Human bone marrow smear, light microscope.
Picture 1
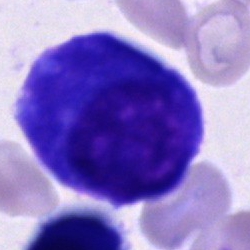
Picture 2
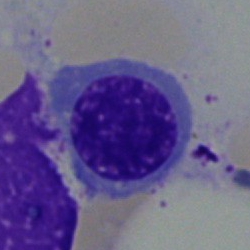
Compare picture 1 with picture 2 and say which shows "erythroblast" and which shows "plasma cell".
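Plasma cell in picture 1, erythroblast in picture 2. Plasma cell nucleus off-centre, toward right side; cytoplasm band widest on left.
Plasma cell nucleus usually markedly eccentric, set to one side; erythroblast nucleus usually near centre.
Plasma cell cytoplasm stained deep blue.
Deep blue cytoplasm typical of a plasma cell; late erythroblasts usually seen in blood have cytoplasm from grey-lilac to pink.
Erythroblast chromatin dark purple, dotted with many small pale spots. No granules visible in cytoplasm of either cell; no vacuoles visible in erythroblast cytoplasm. Outlines: plasma cell rounded to oval, smooth edge; erythroblast roughly round. Neighbours: part of another dark-staining nucleated cell cut off at bottom edge of picture 1; larger deep purple cell at left edge of picture 2, close to the erythroblast.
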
